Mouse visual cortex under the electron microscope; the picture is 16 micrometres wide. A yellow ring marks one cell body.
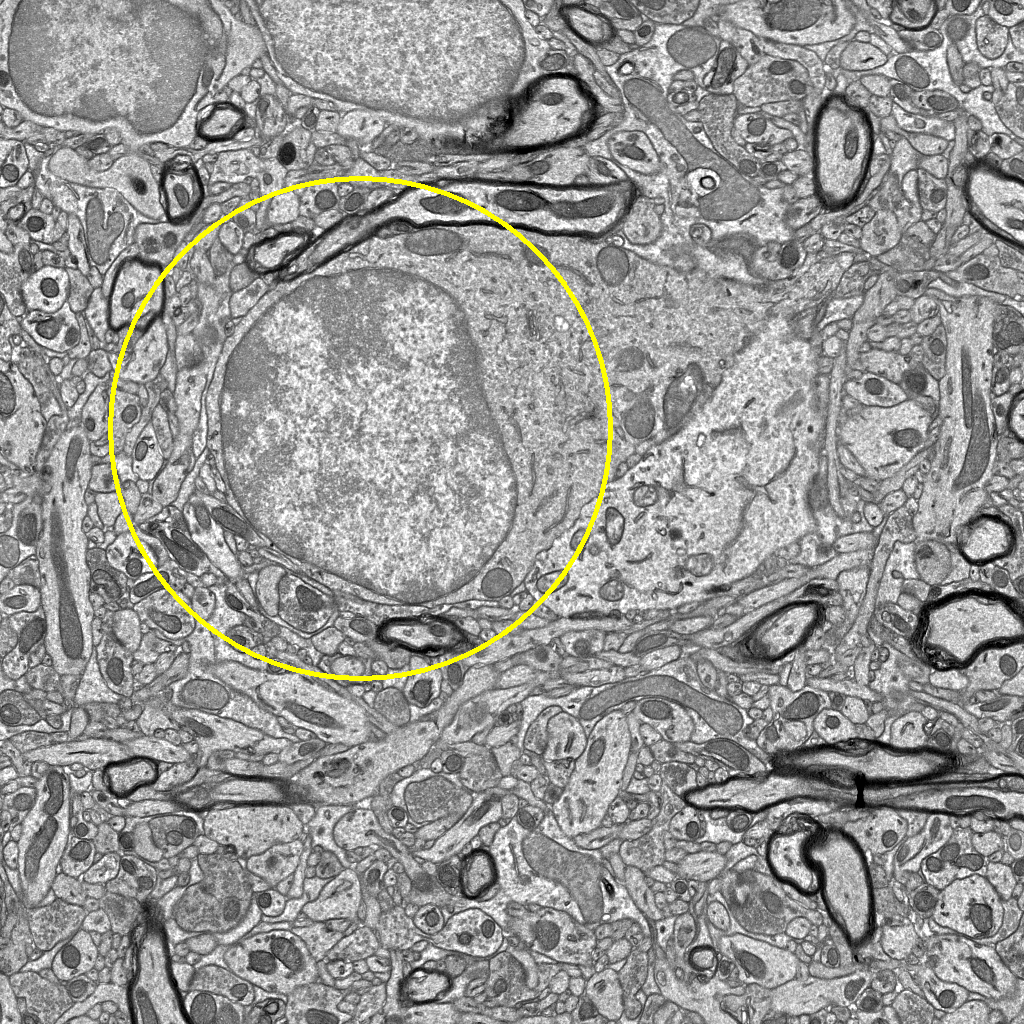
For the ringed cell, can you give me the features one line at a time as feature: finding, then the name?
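Shape: large rounded oval nucleus, wholly inside ring
Outline: smooth, without deep folds
Chromatin: patchy, darker clumps mixed among paler areas
Cytoplasm: no cluster of dark dense granules
Cell: oligodendrocyte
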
